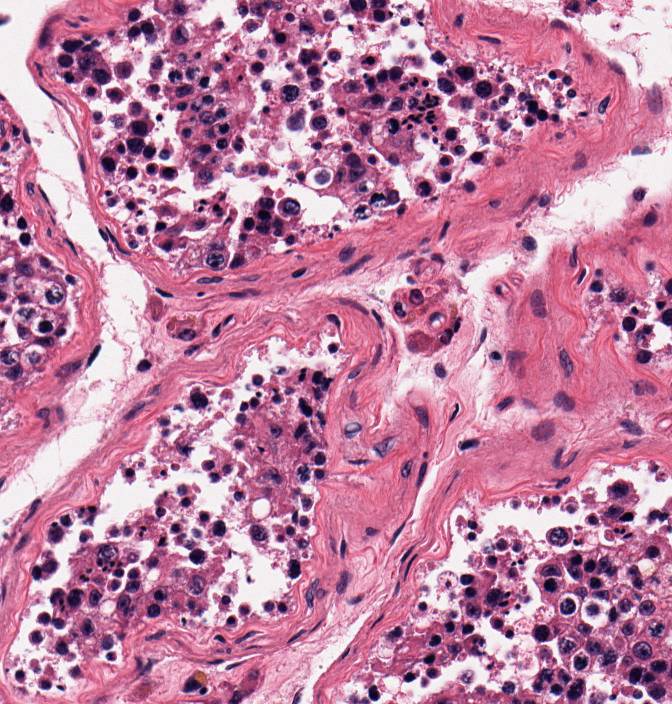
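Testis: rounded cross-sectioned tubules full of cells, pink fibrous bands between them. Each is bounded by a thick wavy layer of pink lamellar collagen, its flattened nuclei parallel to the edge. Inside, cells scatter loosely, many free in the lumen, unlayered from the wall inward. Many small, dense, very dark shrunken nuclei and nuclear fragments dot every tubule.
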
